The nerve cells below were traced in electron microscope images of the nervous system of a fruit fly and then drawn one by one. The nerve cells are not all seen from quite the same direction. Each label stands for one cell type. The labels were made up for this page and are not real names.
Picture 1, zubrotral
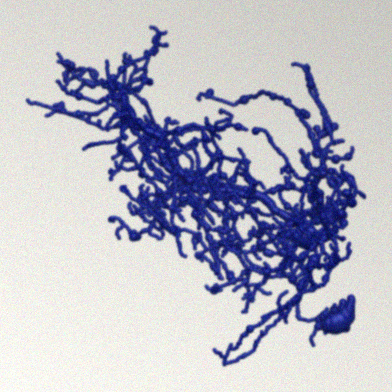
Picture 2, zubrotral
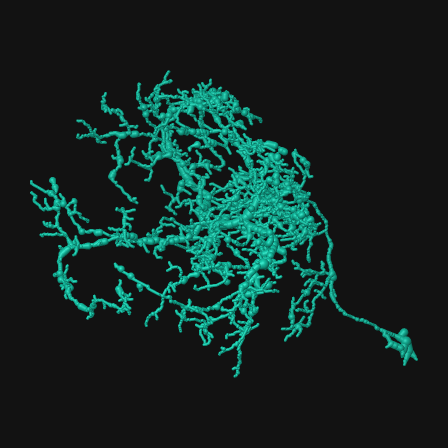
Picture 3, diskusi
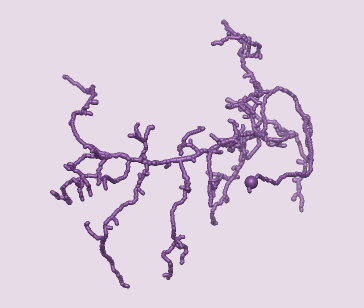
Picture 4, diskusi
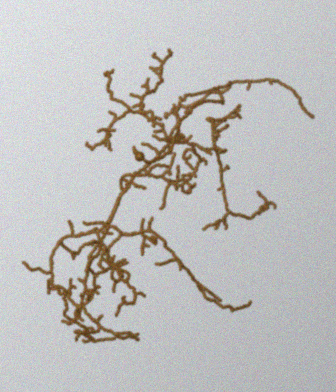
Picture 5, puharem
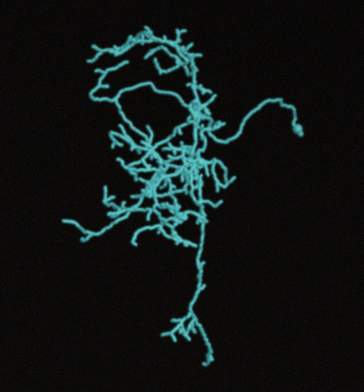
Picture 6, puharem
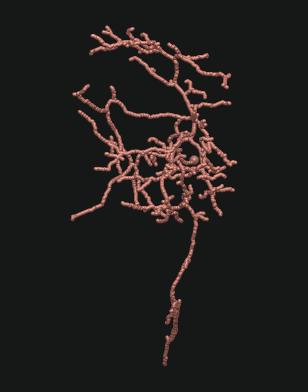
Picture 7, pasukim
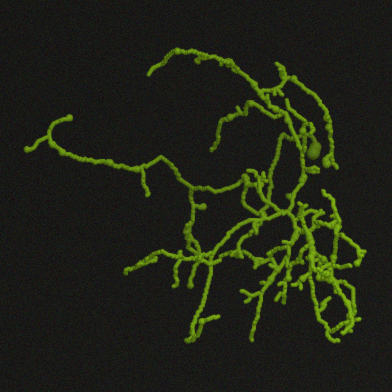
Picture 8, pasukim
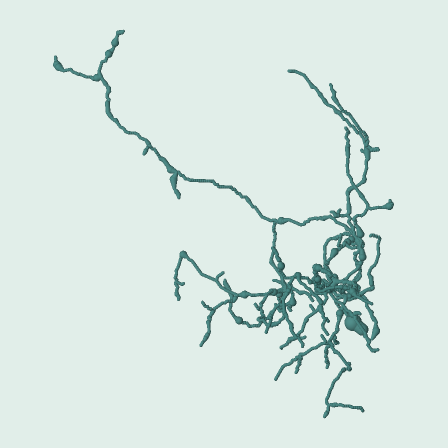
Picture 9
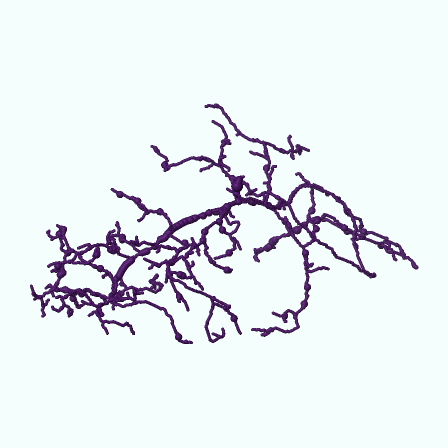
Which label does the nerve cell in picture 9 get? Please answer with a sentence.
It belongs to diskusi.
